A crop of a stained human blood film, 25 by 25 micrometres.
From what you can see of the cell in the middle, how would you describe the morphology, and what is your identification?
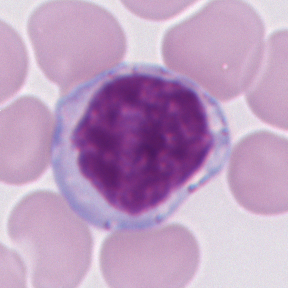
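The nucleus sits off-centre, toward the upper right of the cell, and measures about 12 micrometres across. Its chromatin is dark purple and clumped, with paler patches between the clumps. Pale blue cytoplasm forms a rim around it, widest on the lower left side. This cell is a large granular lymphocyte.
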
